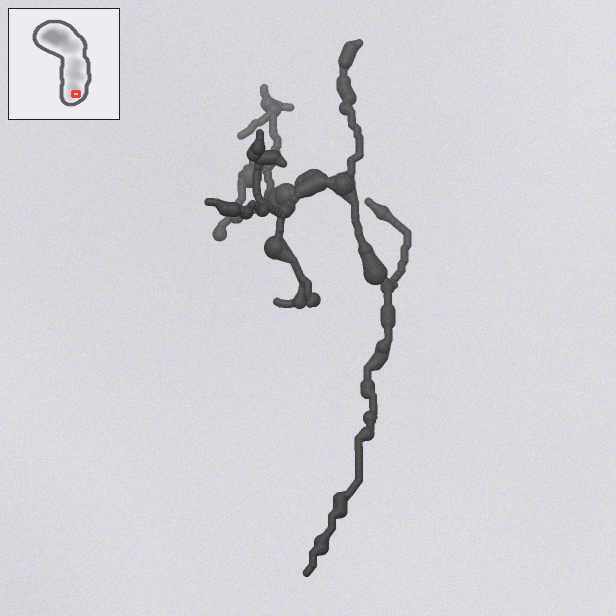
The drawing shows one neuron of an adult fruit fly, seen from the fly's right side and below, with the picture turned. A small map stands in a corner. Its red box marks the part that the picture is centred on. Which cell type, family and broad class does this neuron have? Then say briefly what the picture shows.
The cell type is SNta21. Its family is called class mechanosensory tactile. It is a sensory neuron entering the nerve cord. The drawing shows no cell body. It has a dozen or fewer branch ends.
